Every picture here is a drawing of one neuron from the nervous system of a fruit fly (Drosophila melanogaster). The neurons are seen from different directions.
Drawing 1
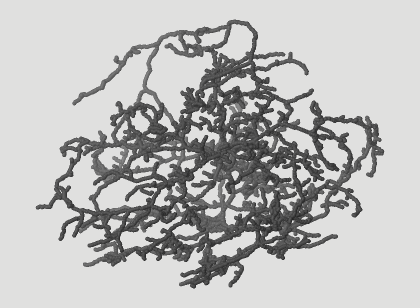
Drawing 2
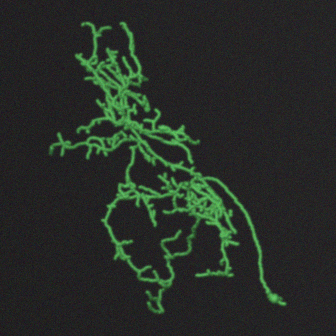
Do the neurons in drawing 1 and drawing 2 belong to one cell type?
no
